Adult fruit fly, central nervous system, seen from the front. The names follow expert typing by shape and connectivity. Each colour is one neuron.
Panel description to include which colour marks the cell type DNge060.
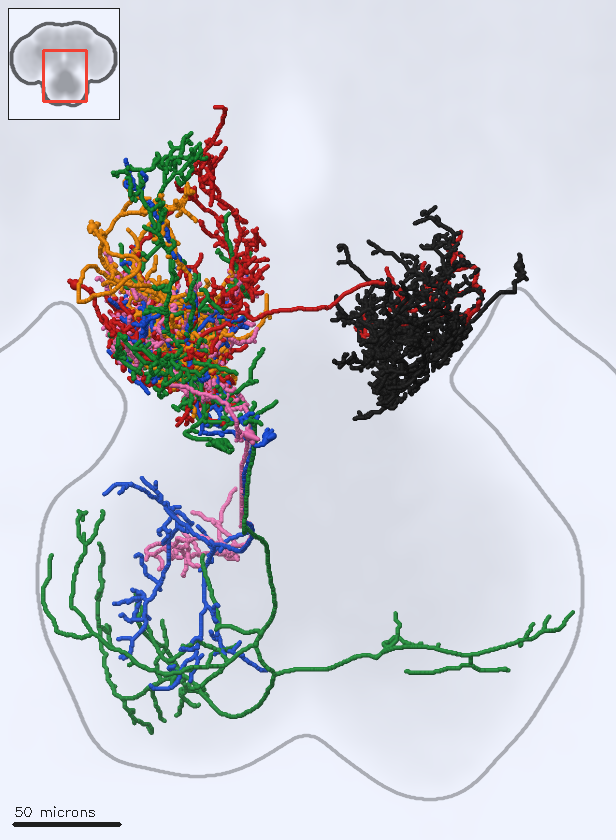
green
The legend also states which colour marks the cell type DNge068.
blue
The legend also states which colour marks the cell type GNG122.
red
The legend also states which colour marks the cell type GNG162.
orange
